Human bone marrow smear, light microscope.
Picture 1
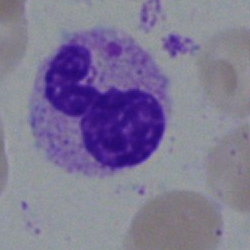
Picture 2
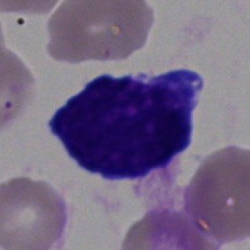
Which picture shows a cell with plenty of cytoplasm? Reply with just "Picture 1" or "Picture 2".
Picture 1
